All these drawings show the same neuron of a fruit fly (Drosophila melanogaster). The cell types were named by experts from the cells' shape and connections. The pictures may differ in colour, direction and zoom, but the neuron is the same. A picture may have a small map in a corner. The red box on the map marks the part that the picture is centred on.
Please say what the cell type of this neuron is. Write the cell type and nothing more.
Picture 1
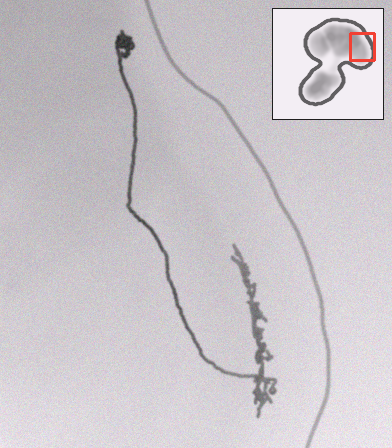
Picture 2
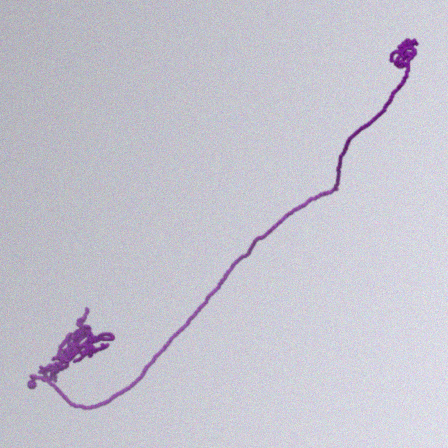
MeTu2b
